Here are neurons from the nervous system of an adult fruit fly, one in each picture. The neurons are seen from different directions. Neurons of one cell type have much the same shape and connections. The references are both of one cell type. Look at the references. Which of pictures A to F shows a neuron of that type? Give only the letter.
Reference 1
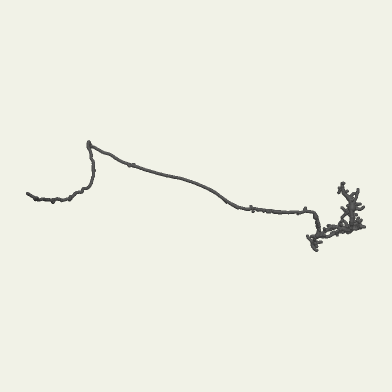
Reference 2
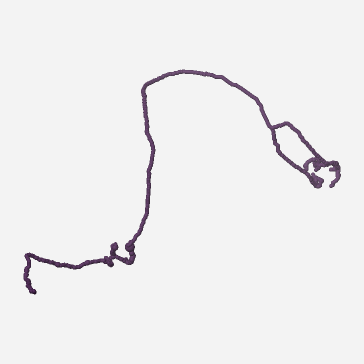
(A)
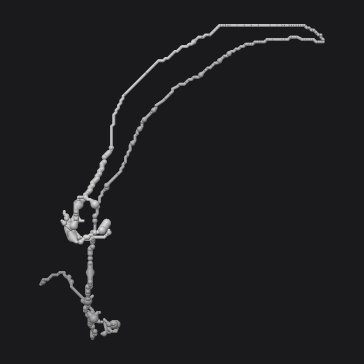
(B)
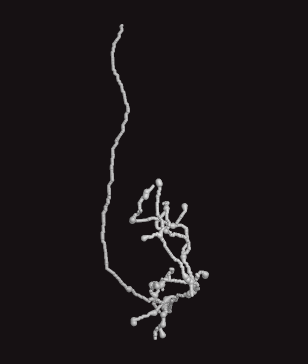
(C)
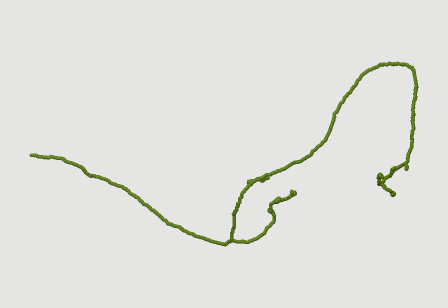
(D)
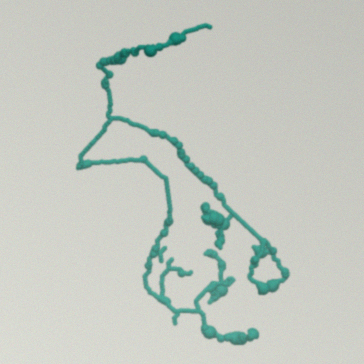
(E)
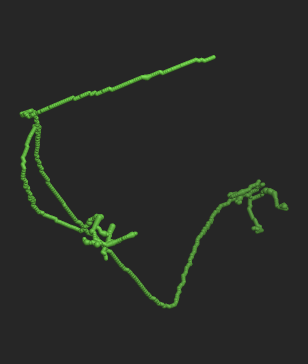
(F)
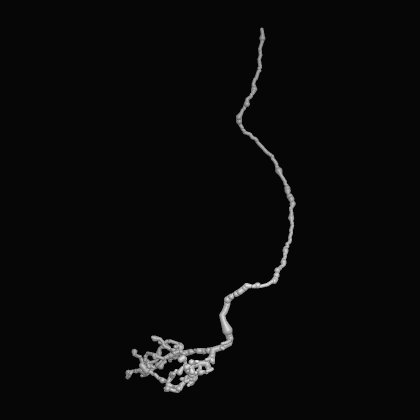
A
